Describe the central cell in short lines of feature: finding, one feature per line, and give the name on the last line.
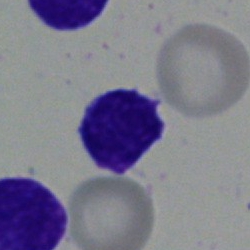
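Outline: angular, several fairly straight edges
Cytoplasm: no distinct rim around nucleus
Chromatin: dense, dark purple throughout
Vacuoles: none visible
Name: lymphocyte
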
